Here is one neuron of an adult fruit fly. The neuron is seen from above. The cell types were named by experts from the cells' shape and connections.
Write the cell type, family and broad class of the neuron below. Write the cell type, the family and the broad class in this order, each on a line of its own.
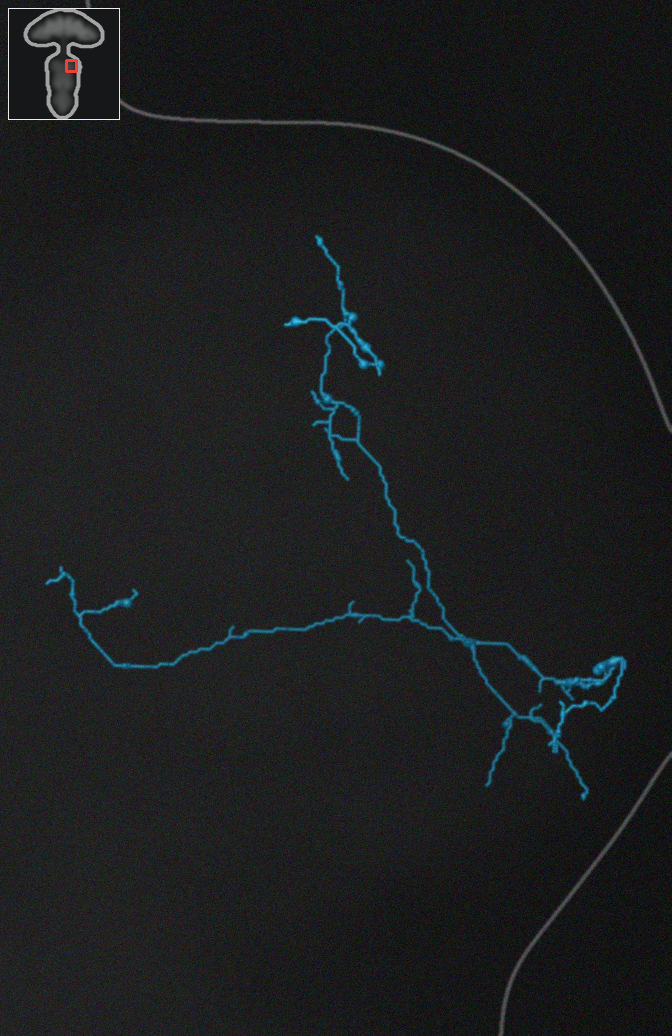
IN20A.22A069
hemilineage 20A.22A
nerve-cord intrinsic neuron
